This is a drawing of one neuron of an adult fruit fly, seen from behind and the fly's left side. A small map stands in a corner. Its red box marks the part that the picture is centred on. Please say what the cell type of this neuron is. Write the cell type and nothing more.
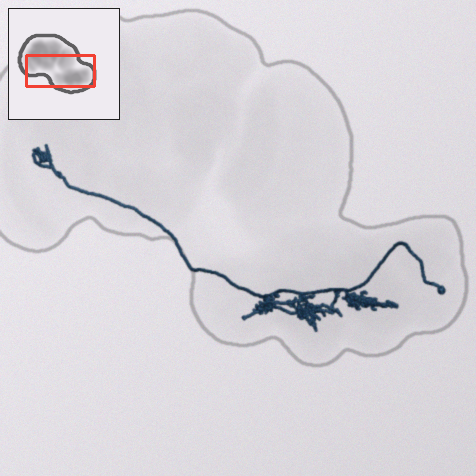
ANXXX007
